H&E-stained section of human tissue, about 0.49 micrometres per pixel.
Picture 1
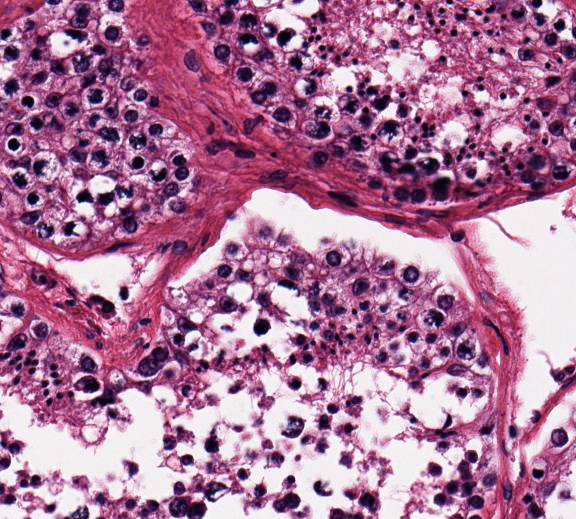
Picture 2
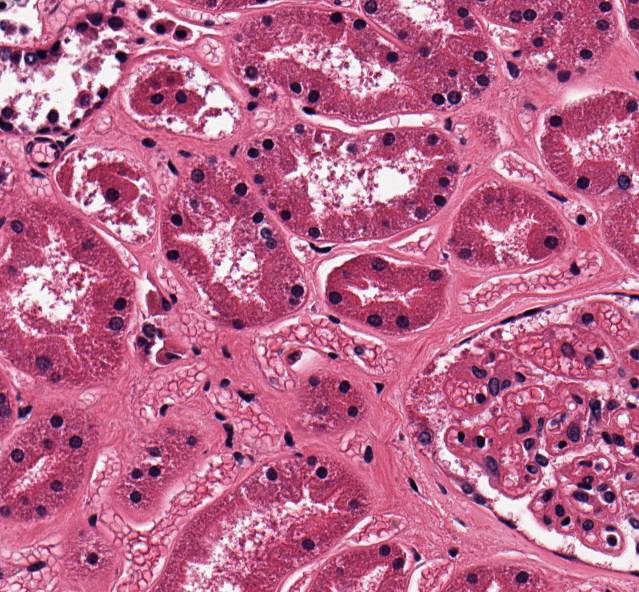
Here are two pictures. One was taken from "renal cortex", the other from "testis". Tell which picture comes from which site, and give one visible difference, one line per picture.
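Picture 1 shows tissue from the testis. Each tubule is filled by many layers of cells rather than a single cell layer.
Picture 2 shows tissue from the renal cortex. The tubules are lined by a single layer of cuboidal to low columnar cells with abundant granular eosinophilic cytoplasm.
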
